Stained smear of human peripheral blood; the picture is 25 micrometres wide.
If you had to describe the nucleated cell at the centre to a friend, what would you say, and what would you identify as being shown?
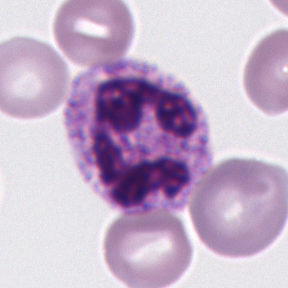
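Roughly oval and smooth, the cell outline shows no surface projections. Its chromatin is dark purple and coarsely clumped. Plentiful pale pink cytoplasm surrounds the nuclear lobes and lies between them. Fine purple granules are scattered throughout this cytoplasm. The cell is a segmented neutrophil.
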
